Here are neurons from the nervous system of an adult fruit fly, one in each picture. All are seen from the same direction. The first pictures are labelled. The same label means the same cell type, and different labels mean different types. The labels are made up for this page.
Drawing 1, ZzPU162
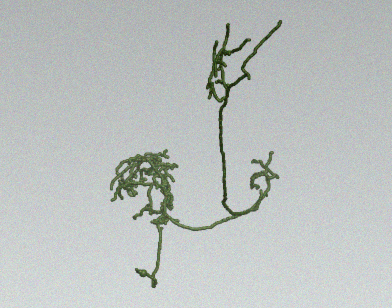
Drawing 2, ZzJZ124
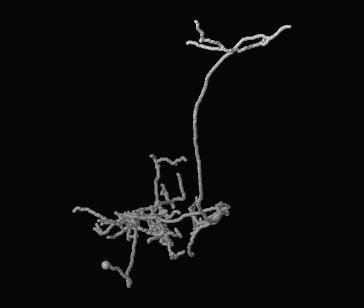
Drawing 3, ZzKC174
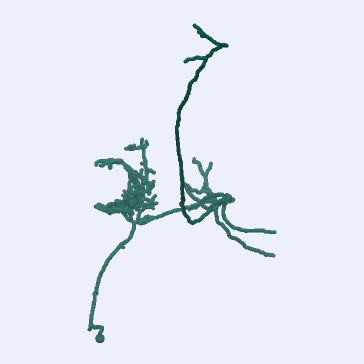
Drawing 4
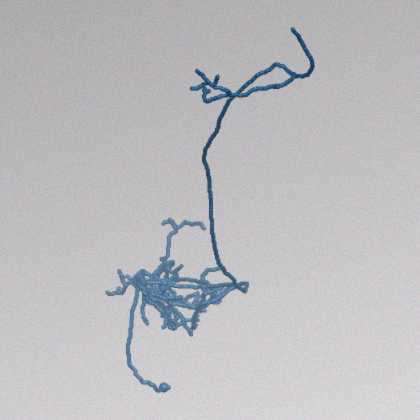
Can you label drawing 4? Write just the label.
ZzJZ124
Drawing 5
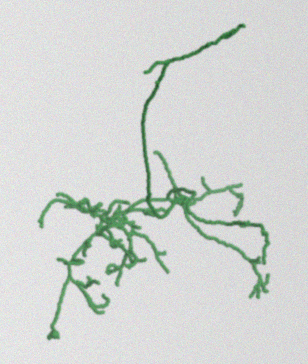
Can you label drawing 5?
ZzKC174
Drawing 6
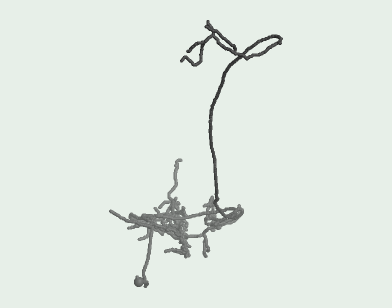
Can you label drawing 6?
ZzJZ124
